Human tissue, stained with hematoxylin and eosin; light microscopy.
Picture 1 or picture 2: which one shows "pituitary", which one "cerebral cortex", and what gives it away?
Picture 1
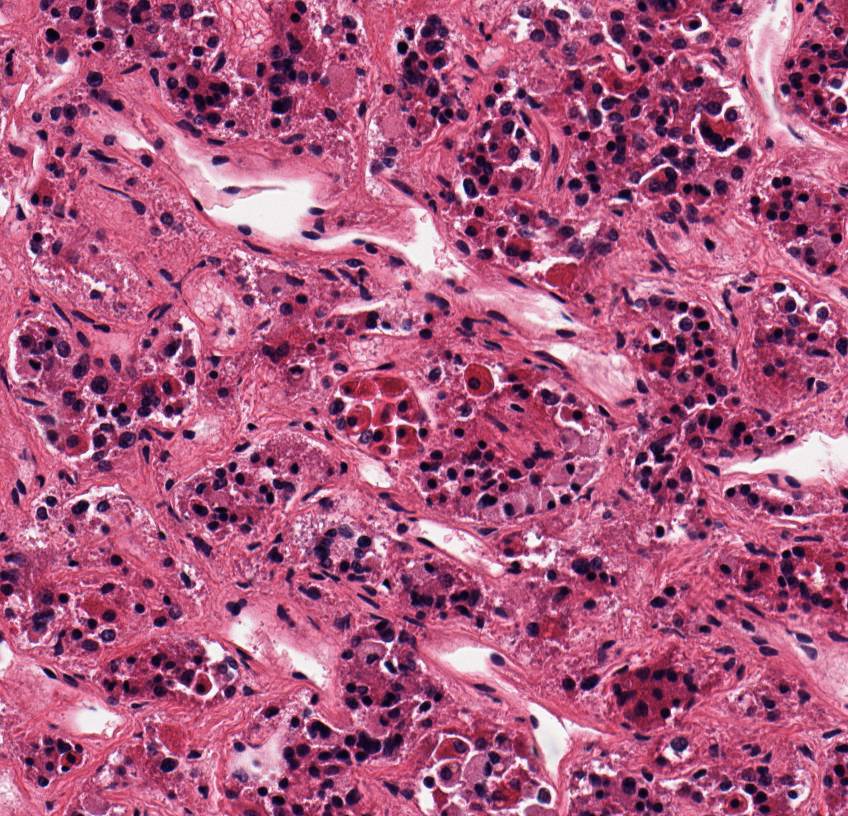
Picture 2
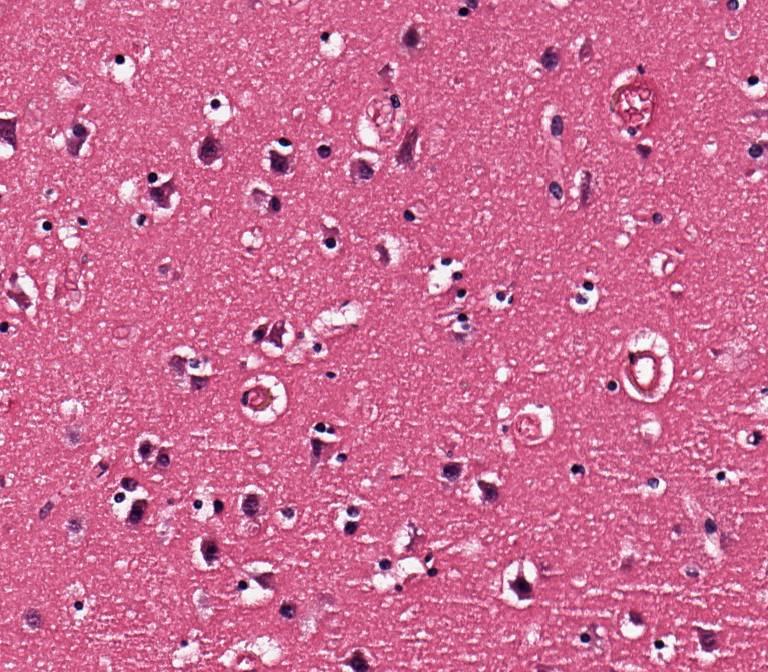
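The pituitary is in picture 1 and the cerebral cortex in picture 2. In the pituitary, cells lie in rounded nests separated by bands of pink fibrous stroma, whereas in the cerebral cortex cells lie scattered singly across a uniform pink background and form no glands, tubules or other units. Some pituitary cells have bright red, densely eosinophilic cytoplasm, most obviously in a cluster just left of centre, and most nuclei in the nests are small, round and dark. The background of the cerebral cortex is finely granular and pink, with many tiny clear vacuoles. Its small vessels cut in cross-section, at centre-left, right middle and upper right, are each ringed by a clear space.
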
